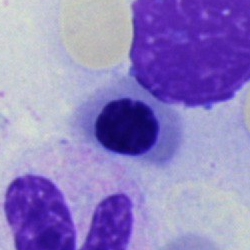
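Erythroblast at the centre of a stained human bone marrow smear. Dense, very dark purple chromatin fills the nucleus, and no nucleolus is visible. The cytoplasm is pale grey-blue, and the cell has a roughly oval outline.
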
